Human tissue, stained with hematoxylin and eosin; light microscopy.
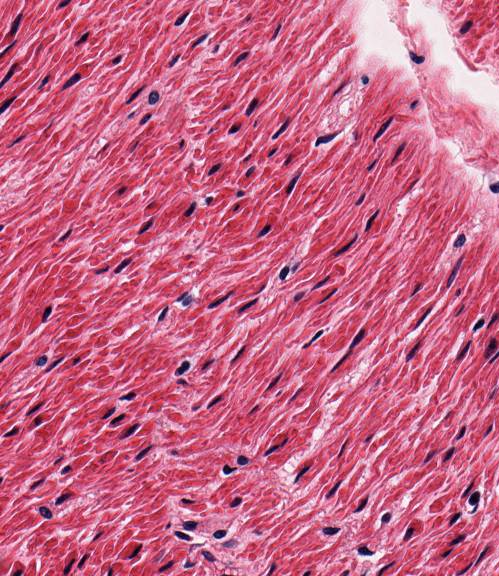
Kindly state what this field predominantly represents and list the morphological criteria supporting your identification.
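Answer: smooth muscle. Elongated cells, densely packed and parallel, fill almost the whole field. Nuclei dark, elongated and spindle-shaped, lying along the cells' long axis. Cytoplasm strong pink-red. Only thin pale clefts between cells, with little connective tissue.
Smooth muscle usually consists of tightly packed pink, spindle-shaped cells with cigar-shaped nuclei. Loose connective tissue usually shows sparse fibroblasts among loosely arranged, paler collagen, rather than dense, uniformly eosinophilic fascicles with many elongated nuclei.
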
